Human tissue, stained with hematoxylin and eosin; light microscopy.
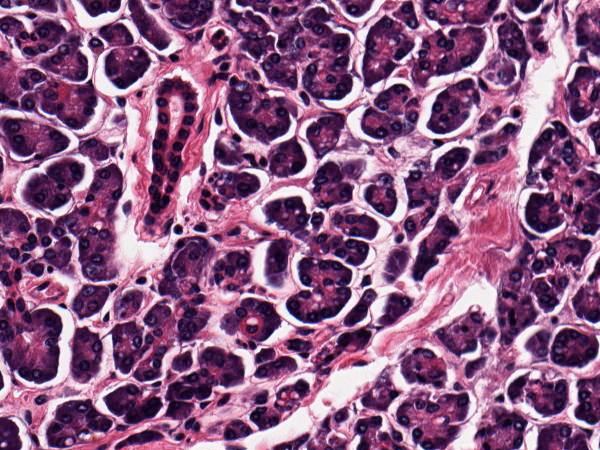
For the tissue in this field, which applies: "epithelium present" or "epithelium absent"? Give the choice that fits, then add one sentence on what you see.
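Epithelium present. Small rounded acini packed closely together fill almost the whole field.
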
